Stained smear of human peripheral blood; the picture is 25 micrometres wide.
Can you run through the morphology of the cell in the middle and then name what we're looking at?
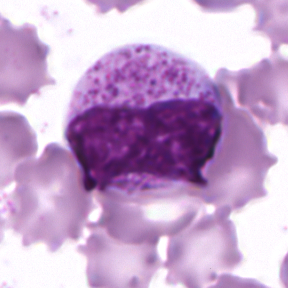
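This one has a roughly round, smooth outline. Its nucleus is a broad band running across the full width of the cell and sits in the lower half, with pale lilac cytoplasm above it. It's a metamyelocyte.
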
